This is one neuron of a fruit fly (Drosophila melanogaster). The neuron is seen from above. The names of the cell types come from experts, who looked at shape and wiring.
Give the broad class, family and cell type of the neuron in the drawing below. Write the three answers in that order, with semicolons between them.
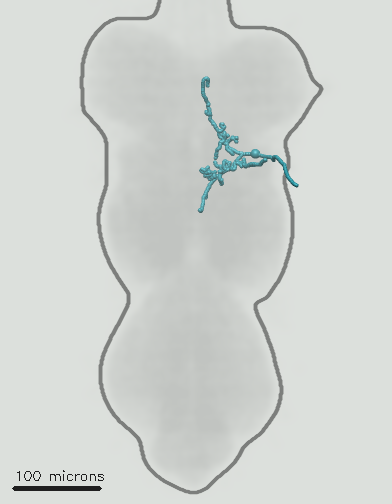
sensory neuron entering the nerve cord; class mechanosensory tactile; SNta12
